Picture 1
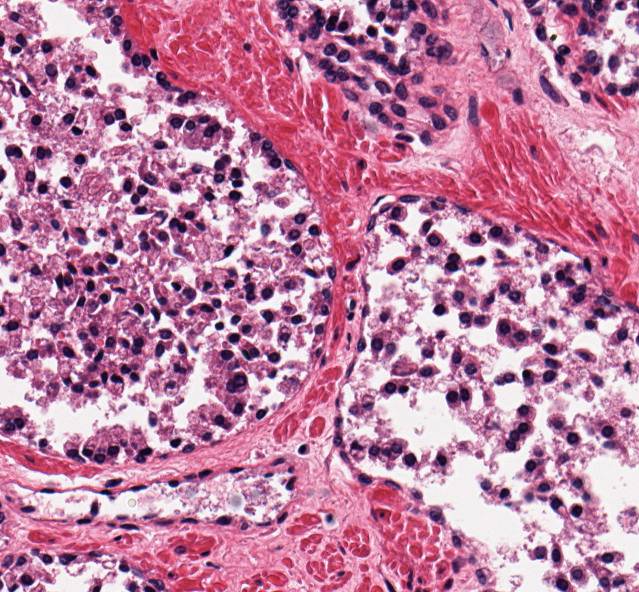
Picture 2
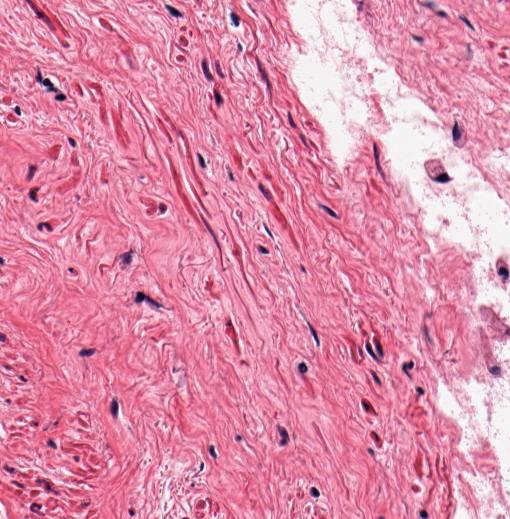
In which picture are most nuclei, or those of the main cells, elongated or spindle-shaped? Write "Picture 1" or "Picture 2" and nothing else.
Picture 2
